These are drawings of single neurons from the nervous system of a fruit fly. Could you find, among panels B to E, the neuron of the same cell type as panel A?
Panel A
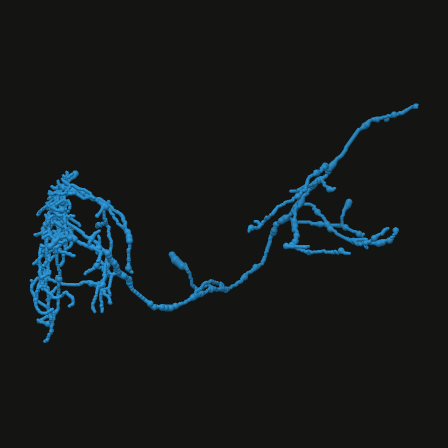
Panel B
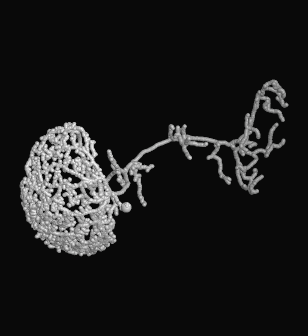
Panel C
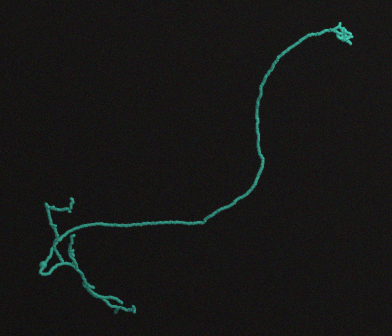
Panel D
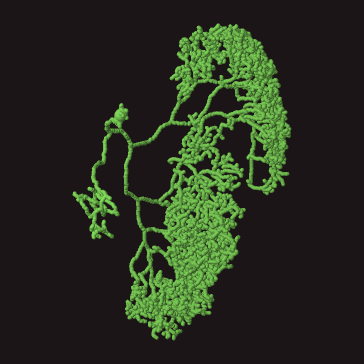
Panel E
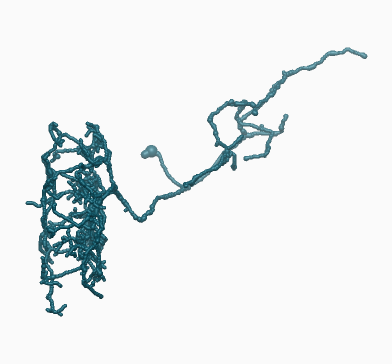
Panel E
